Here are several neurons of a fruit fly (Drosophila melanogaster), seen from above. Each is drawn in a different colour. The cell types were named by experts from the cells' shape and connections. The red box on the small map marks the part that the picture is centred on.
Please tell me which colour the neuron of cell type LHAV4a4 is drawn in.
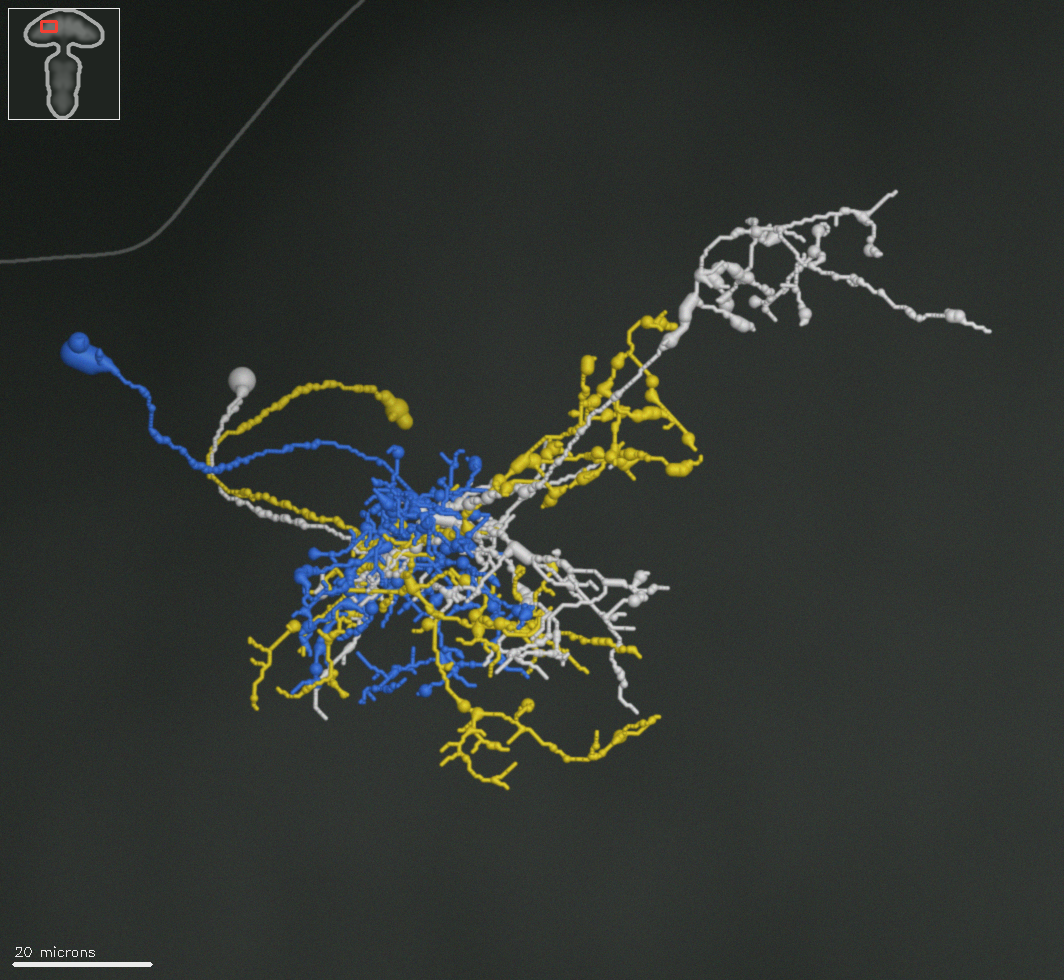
blue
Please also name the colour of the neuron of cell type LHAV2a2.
white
